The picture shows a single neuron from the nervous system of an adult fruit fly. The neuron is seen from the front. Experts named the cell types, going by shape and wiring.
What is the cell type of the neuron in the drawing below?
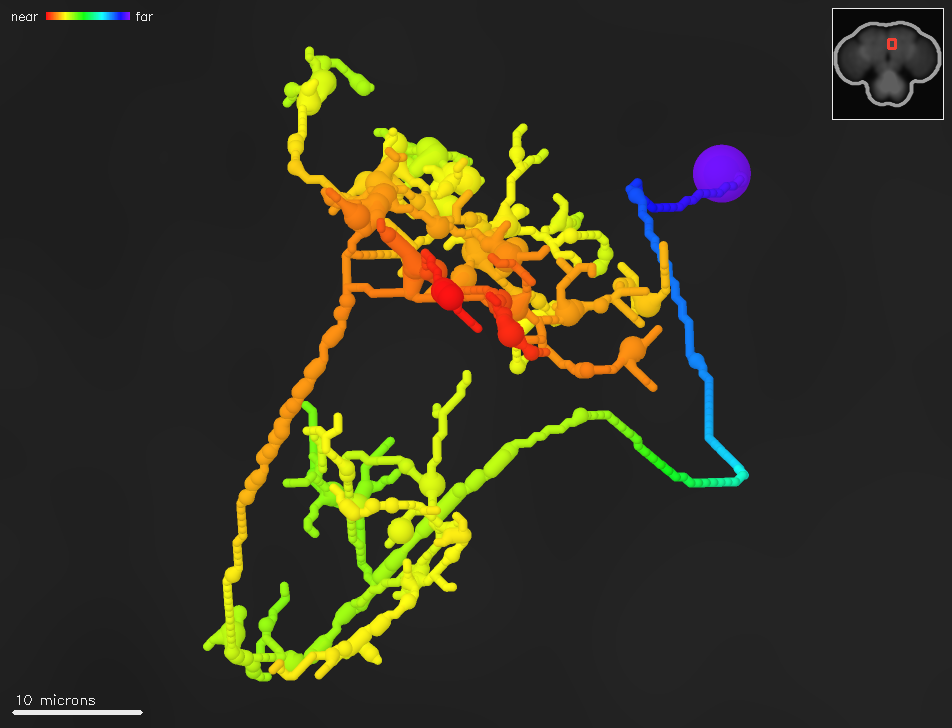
vDeltaF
